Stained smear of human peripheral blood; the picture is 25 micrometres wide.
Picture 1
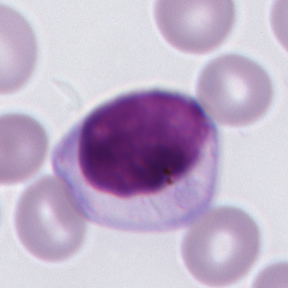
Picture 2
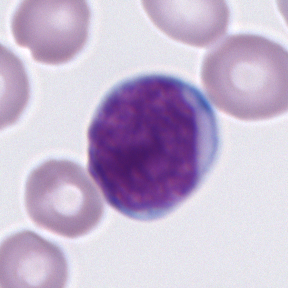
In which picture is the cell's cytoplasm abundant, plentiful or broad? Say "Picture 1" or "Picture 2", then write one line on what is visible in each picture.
Picture 1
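Picture 1: Most of the cytoplasm lies as a broad crescent below and to the left of the nucleus.
Picture 2: The cytoplasm is a thin rim that is widest on the right side.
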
